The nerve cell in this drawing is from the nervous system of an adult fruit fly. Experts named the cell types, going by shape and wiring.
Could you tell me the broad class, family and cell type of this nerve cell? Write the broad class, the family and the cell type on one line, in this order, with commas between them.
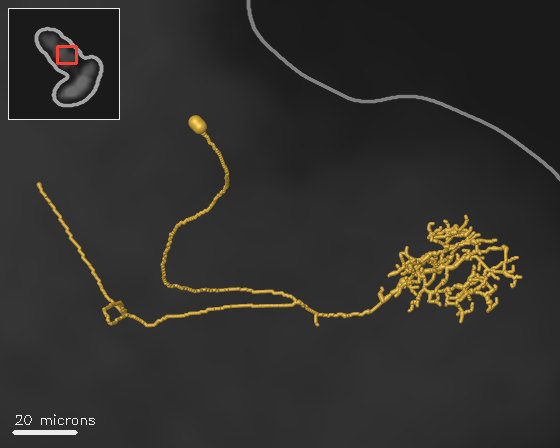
nerve-cord intrinsic neuron, hemilineage 23B, IN23B094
